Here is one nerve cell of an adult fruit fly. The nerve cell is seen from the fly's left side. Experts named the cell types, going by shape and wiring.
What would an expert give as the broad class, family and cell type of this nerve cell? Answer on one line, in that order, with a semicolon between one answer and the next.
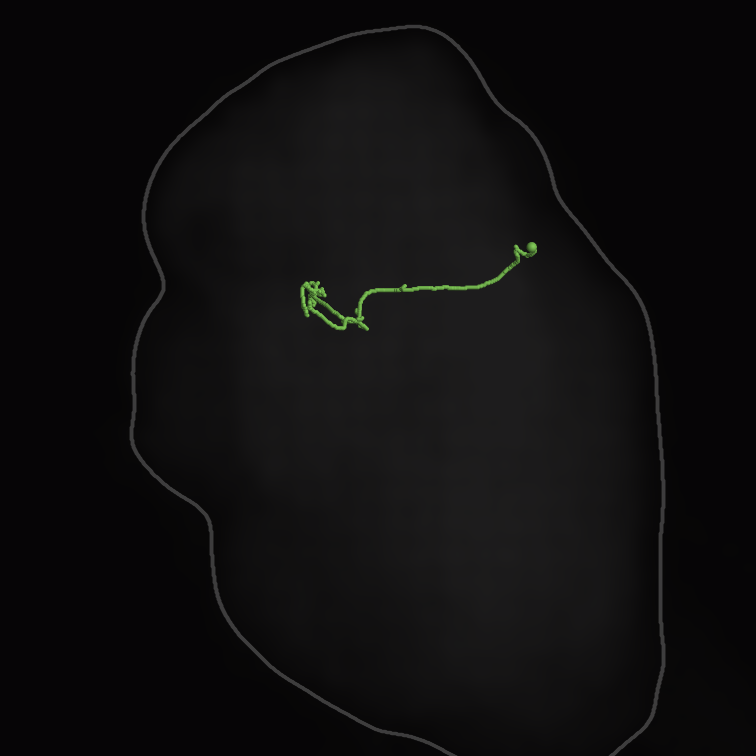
central-brain intrinsic neuron; class CX; vDeltaM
